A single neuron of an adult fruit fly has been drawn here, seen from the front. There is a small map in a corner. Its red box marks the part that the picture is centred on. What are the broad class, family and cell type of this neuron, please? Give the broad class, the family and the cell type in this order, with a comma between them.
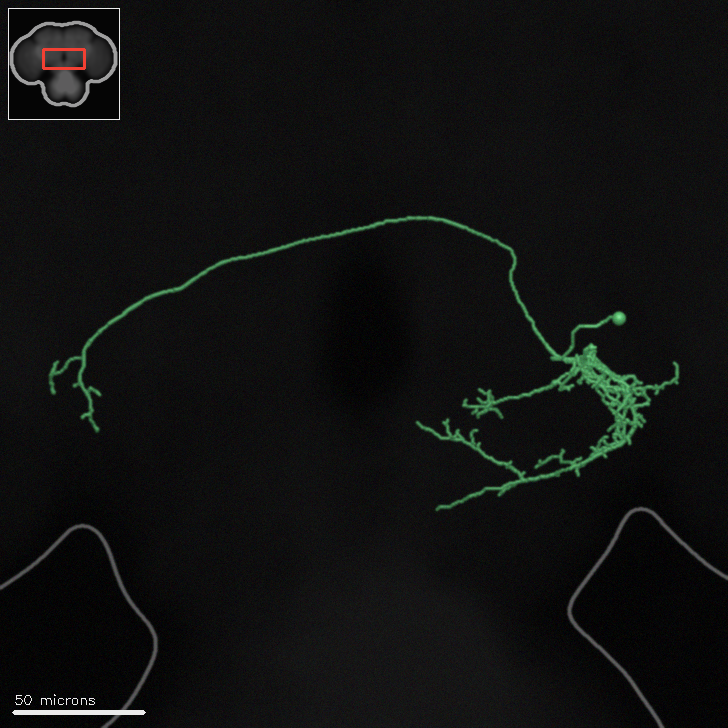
central-brain intrinsic neuron, hemilineage ALl1_ventral, CB3692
